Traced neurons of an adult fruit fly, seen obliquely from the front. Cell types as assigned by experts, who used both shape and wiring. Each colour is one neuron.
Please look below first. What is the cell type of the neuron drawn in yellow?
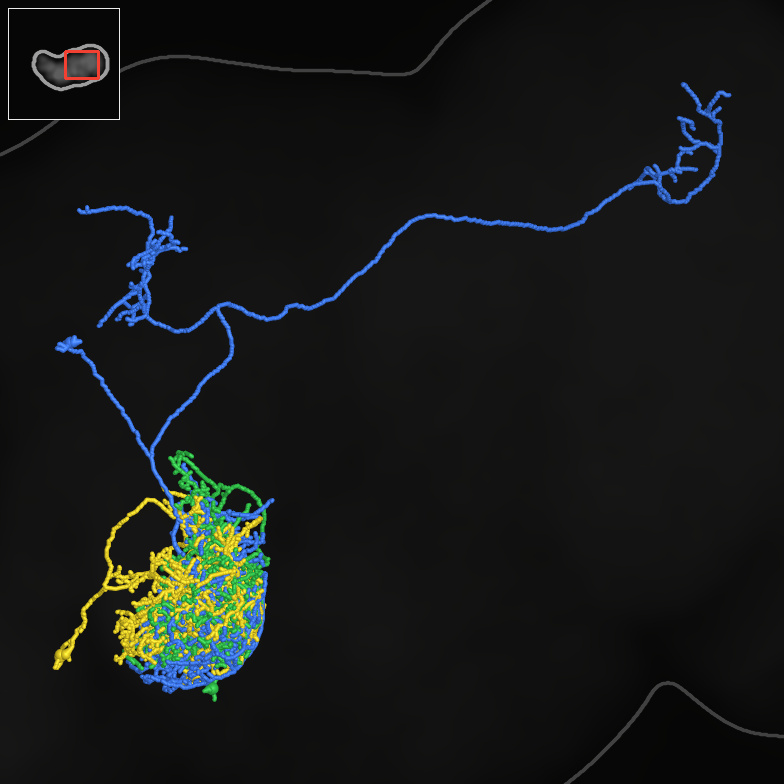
AVLP103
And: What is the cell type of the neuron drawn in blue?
AVLP025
